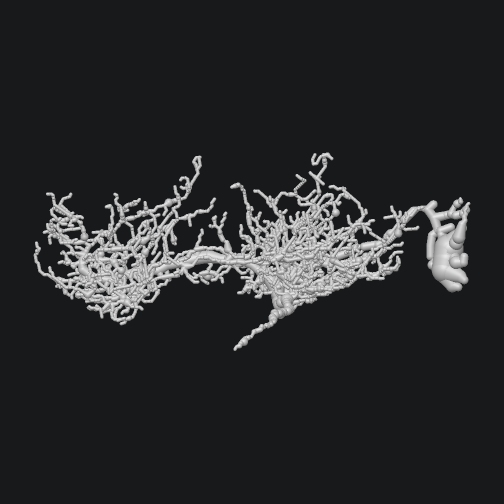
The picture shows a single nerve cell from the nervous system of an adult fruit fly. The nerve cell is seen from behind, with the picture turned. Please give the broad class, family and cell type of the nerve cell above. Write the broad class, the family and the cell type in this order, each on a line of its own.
motor neuron of the nerve cord
MNad
MNad08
